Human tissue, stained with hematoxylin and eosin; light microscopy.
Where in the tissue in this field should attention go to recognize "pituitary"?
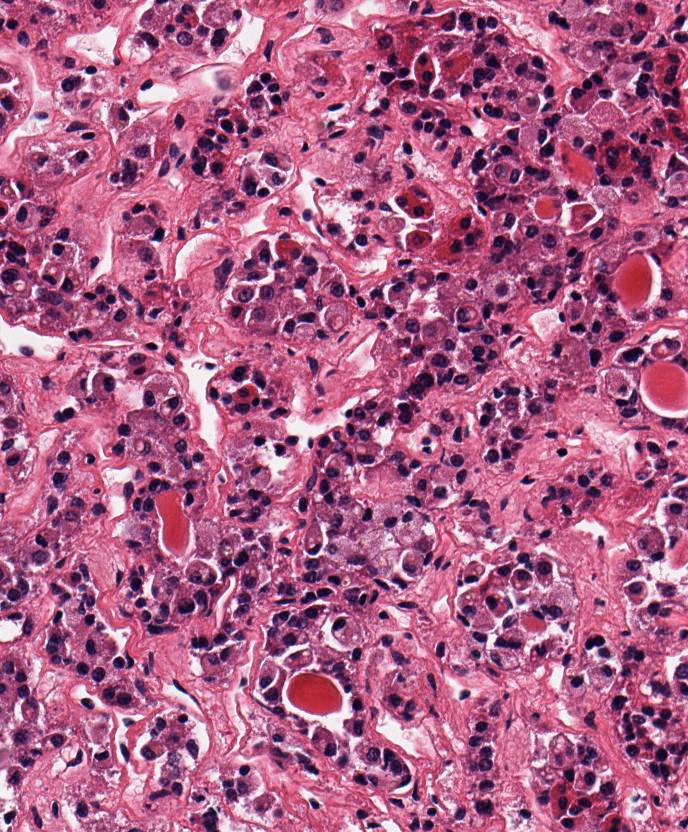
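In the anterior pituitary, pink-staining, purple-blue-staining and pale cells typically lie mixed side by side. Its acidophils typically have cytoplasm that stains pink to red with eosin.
Most cells in this pituitary field have pale grey-purple cytoplasm rather than bright red cytoplasm.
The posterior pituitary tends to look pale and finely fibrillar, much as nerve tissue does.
Between the cell groups, the stroma consists of wavy pink fibres. Several round, smooth, homogeneous deep-pink bodies sit in rounded spaces, two of them near the right edge. No fat cells are present.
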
